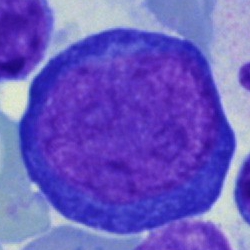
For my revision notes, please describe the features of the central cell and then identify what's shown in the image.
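Fine chromatin, spread evenly, with no coarse dark clumps anywhere. The cytoplasm has taken a deep blue stain, and you won't find any granules or vacuoles in it. That one's a proerythroblast.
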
